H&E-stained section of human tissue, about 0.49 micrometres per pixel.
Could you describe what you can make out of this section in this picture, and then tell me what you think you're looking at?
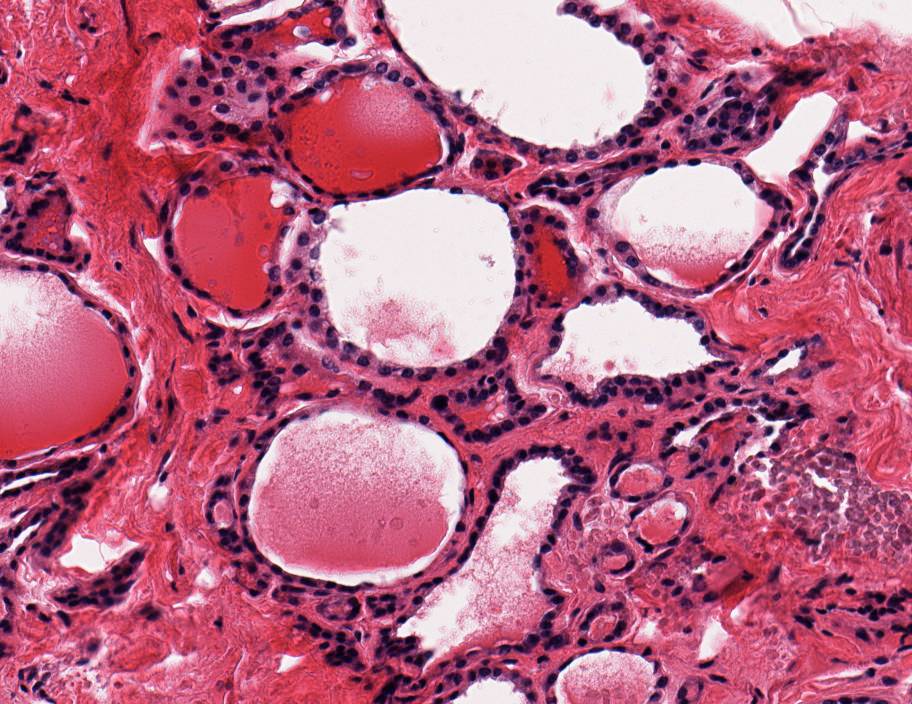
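Single-layered low cuboidal epithelium with small, round, darkly stained nuclei lines each follicle. Many follicles, including the large central one and those at the upper right, hold pale, washed-out pink colloid. A few small follicles lie lower right, just right of centre. The tissue is thyroid.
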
